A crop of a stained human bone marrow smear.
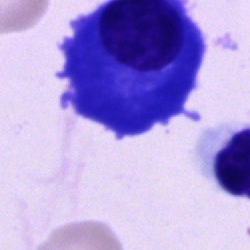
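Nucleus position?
Off-centre, toward the top of the cell.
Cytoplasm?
Deep blue, with a slightly paler area just beneath the nucleus.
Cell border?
Bears small blunt projections.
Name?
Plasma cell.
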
